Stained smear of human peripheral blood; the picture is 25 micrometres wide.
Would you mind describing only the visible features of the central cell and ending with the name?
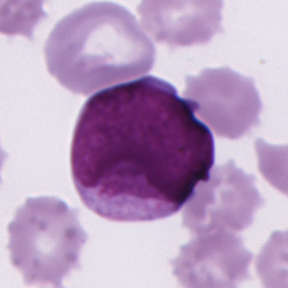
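The nucleus is a single unlobed mass about 12 micrometres across, occupying the upper part of the cell and about 80% of its area. The cytoplasm is left mostly at the bottom. Chromatin is deep purple and finely textured rather than coarsely clumped. A small irregular bulge is present on the upper right edge of the cell. The cell is a myeloblast.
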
